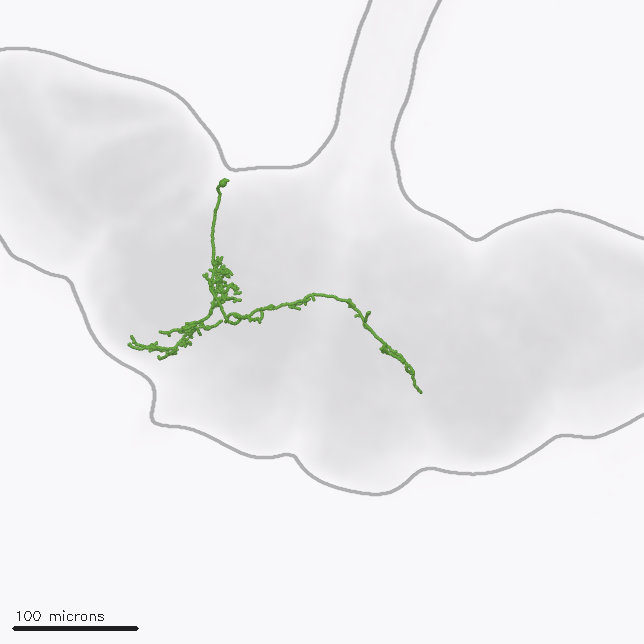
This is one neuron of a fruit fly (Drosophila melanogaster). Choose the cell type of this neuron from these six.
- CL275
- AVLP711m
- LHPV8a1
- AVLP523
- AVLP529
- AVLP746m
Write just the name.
CL275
